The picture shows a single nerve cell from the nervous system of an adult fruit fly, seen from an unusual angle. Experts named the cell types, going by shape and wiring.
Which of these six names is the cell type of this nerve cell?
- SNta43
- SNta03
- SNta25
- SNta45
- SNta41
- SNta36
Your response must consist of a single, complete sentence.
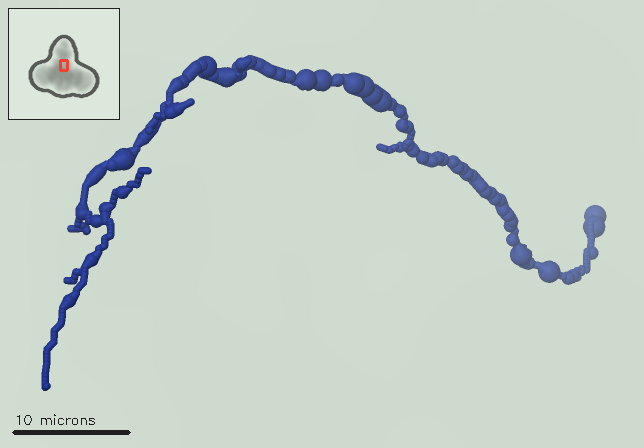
The cell type of this nerve cell is SNta43.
